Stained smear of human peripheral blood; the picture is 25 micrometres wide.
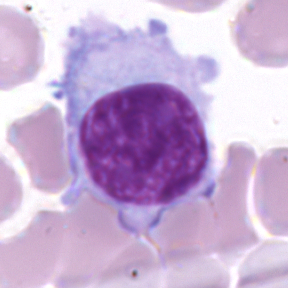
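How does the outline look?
Irregular, with ragged, frayed edges.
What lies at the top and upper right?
Small rounded cytoplasmic blebs.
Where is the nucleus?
Low in the cell, most cytoplasm above it.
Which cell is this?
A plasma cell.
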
